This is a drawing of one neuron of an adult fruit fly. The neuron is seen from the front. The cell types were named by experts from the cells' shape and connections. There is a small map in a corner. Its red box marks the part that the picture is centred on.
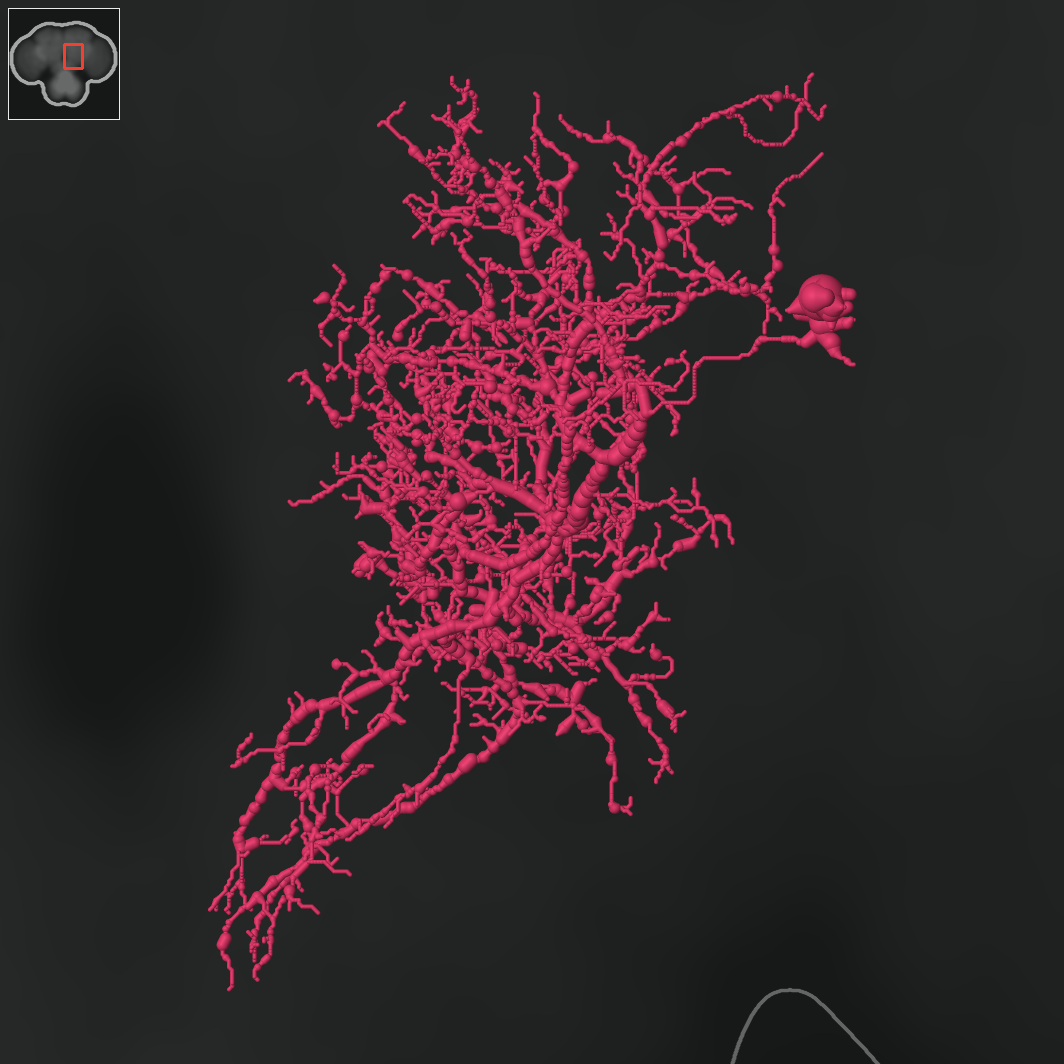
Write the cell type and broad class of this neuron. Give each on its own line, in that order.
PS059
central-brain intrinsic neuron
